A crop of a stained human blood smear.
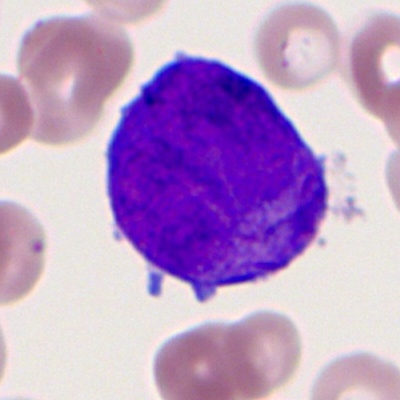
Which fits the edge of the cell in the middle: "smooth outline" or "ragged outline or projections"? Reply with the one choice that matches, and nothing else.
Ragged outline or projections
